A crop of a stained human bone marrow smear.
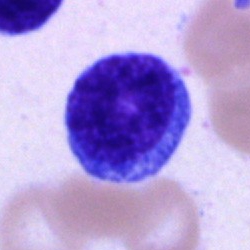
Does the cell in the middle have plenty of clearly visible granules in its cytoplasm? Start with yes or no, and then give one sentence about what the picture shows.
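No. No granules are visible in the cytoplasm.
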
